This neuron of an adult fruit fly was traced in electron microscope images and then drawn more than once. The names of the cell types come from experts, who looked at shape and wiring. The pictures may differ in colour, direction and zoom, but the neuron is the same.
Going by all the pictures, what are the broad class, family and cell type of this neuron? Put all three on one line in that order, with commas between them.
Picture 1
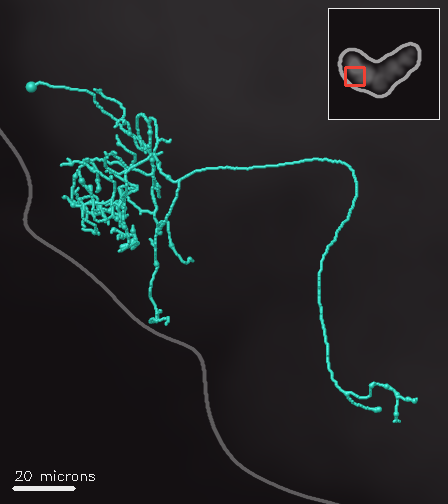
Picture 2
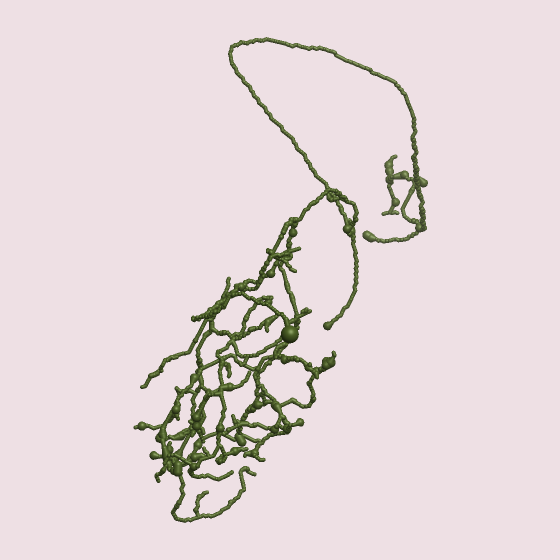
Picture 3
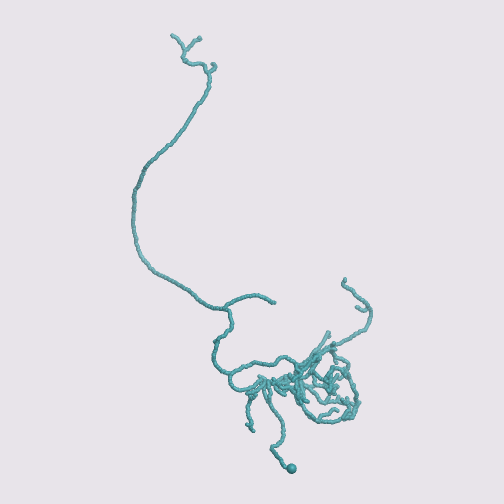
central-brain intrinsic neuron, hemilineage ALl1_dorsal, lLN9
